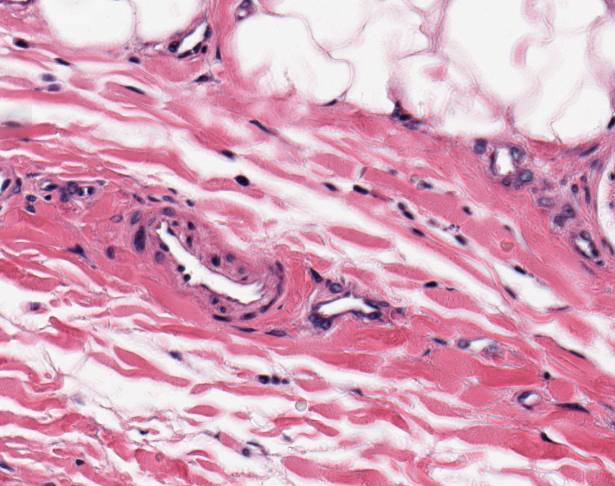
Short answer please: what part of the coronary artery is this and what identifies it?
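Here the layer is the tunica adventitia. First, pink eosinophilic collagen bundles run diagonally from upper left to lower right, with dark, thin nuclei elongated along the fibres. Second, adipocytes with empty white cytoplasm line the top edge.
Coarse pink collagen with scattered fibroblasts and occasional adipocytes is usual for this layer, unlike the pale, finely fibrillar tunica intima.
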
